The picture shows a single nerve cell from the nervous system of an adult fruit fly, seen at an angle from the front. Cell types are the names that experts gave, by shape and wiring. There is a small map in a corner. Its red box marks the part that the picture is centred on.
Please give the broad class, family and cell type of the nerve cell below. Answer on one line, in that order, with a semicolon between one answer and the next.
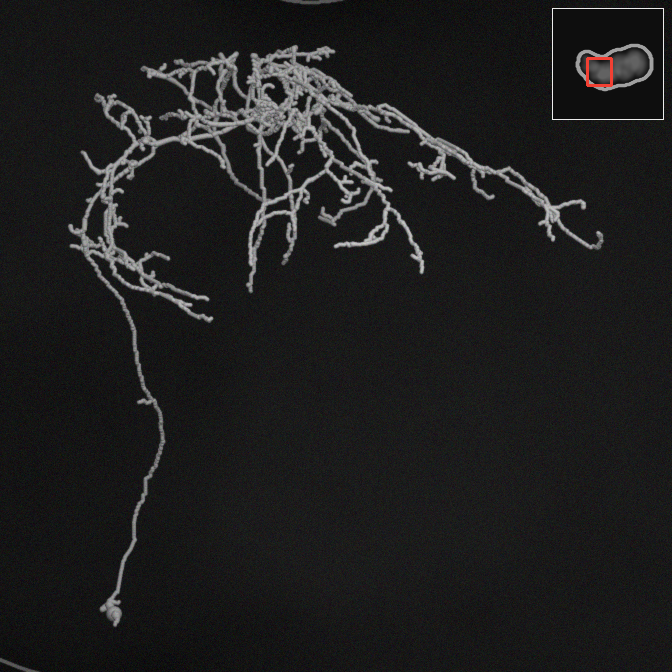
nerve-cord intrinsic neuron; hemilineage 06A; IN06A012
